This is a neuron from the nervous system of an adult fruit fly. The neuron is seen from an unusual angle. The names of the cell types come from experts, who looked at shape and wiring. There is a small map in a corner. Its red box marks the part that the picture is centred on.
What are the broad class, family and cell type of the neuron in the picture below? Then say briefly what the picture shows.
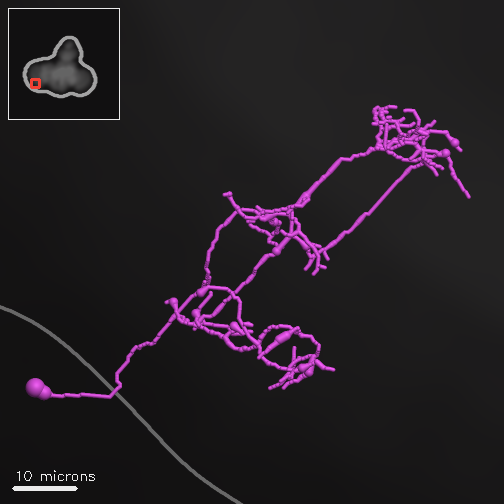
This is an optic-lobe intrinsic neuron. The family is Mi. The cell type is Mi14. The cell body can be seen at the lower left of the picture. From left to right in the picture it spans about 70 microns. Dozens of branch ends can be seen.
